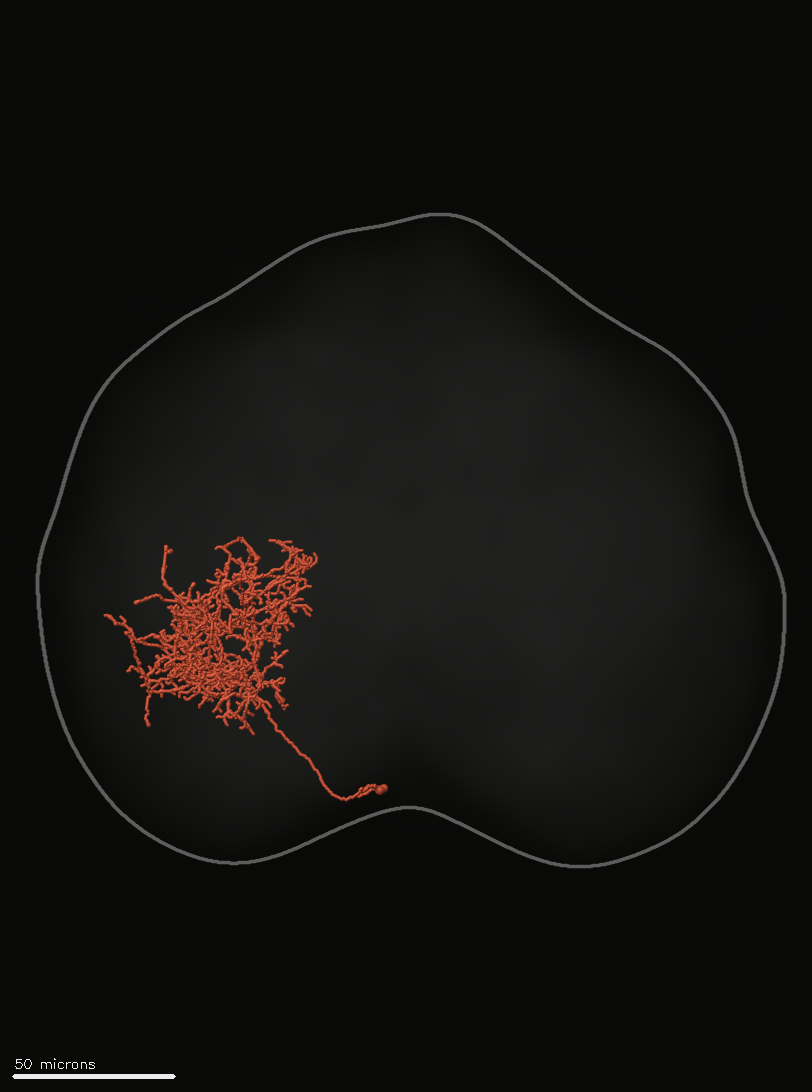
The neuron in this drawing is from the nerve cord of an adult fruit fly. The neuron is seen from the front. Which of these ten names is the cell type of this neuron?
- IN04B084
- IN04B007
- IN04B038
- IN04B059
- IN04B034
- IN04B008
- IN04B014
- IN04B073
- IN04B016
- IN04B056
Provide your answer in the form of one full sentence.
The type assigned to this neuron is IN04B014.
